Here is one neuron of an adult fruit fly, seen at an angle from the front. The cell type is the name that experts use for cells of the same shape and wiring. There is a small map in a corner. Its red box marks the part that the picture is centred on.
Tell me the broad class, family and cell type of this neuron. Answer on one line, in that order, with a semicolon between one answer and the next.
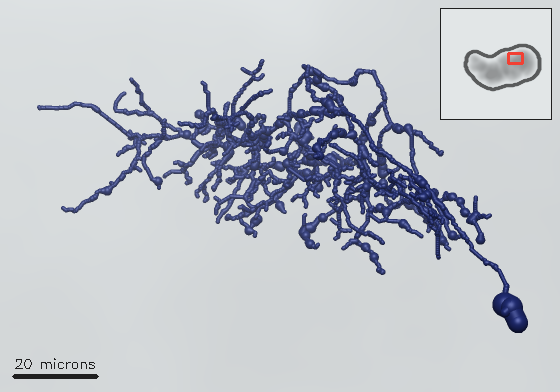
central-brain intrinsic neuron; hemilineage SMPad1; SMP090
